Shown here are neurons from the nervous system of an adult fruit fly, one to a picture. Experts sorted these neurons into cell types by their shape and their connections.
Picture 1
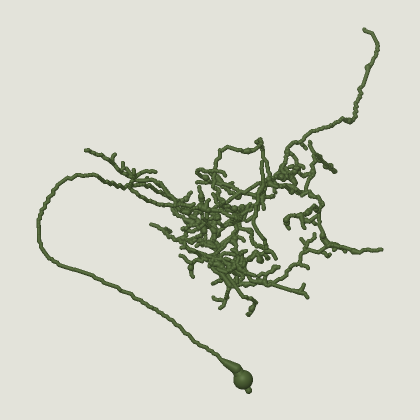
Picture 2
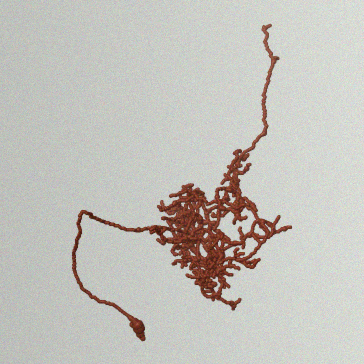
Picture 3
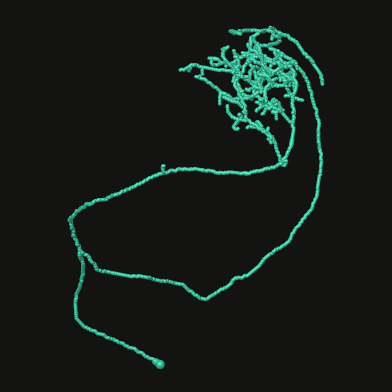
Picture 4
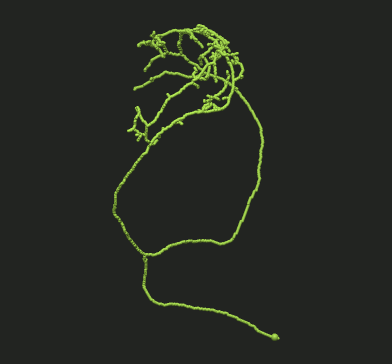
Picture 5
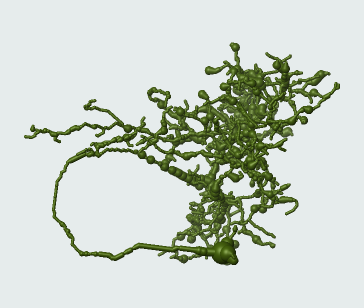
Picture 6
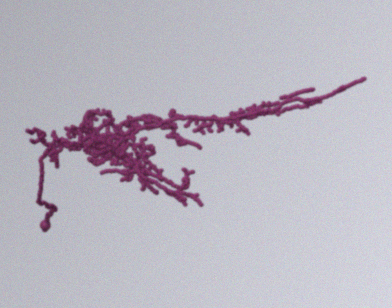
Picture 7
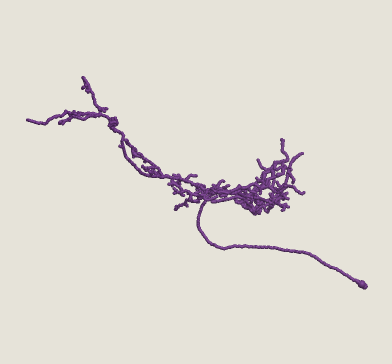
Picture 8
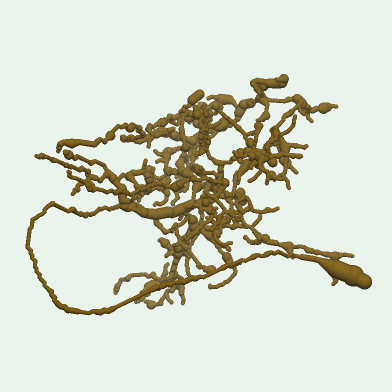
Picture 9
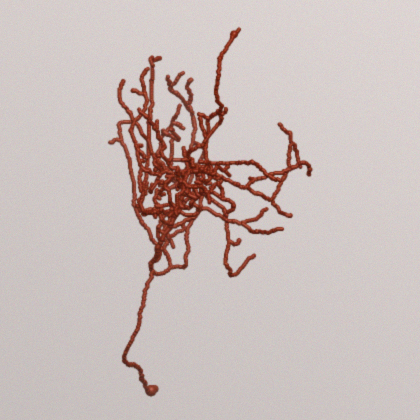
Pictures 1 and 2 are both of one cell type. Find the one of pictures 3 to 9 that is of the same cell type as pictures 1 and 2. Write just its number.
8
